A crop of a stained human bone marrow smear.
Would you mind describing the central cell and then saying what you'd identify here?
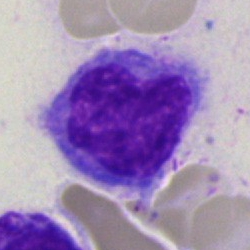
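Look first at the cytoplasm: it makes only a narrow rim around the nucleus. The nucleus itself fills most of the cell, and you'll notice a shallow notch in its upper edge. Now follow the cell's outer edge; it is fuzzy rather than sharply smooth. This cell is a monocyte.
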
